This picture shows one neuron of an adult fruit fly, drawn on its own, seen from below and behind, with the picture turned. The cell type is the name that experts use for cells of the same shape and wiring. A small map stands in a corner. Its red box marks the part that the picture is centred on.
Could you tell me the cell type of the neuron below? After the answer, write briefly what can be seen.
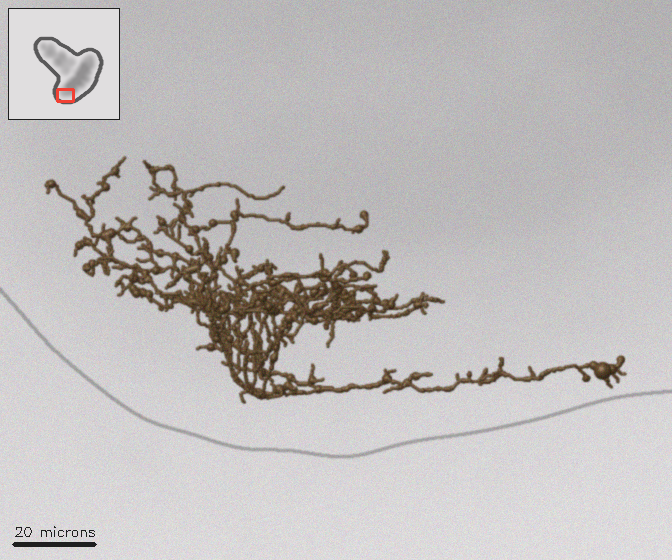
The cell type is Dm20. Its broad class is optic-lobe intrinsic neuron. By the scale bar it is about 140 microns wide in this view. As drawn here it is wider than it is tall.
